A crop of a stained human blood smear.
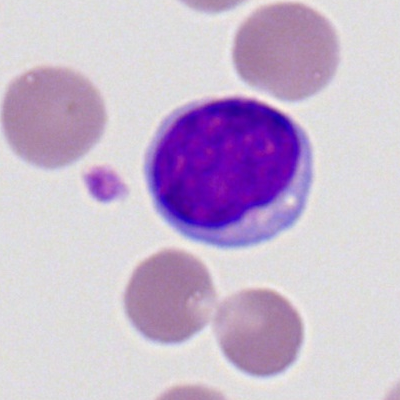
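Lymphocyte, central cell. Nucleus occupies most of the cell; chromatin dark purple, coarsely clumped. Cytoplasm pale blue, a thin rim widest at lower right.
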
